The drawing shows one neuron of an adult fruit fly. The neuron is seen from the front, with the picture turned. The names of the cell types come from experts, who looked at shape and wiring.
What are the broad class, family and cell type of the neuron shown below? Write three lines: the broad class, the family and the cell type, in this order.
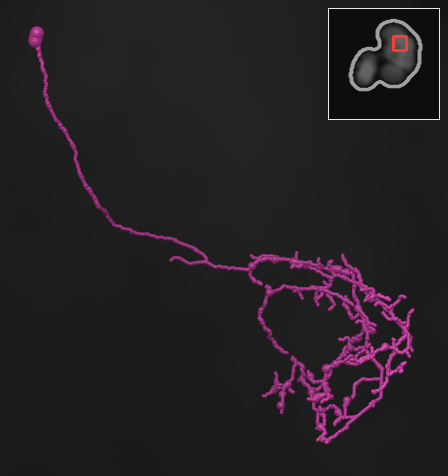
central-brain intrinsic neuron
hemilineage LALa1_anterior
CB2430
